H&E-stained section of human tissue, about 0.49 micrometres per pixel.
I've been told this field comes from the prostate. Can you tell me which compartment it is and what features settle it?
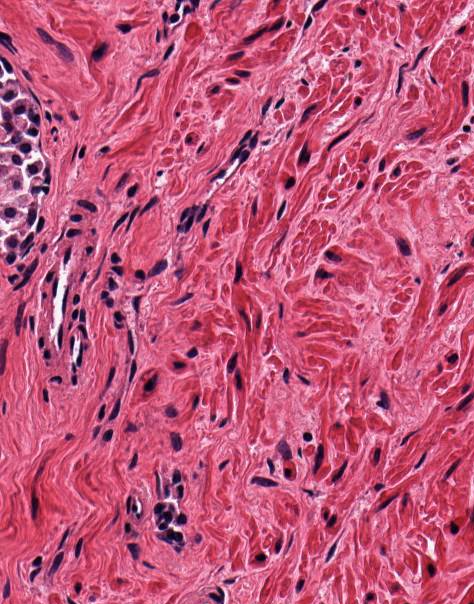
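Fibromuscular stroma, I think. The whole field is interlacing bundles of pink fibres running in varied directions, with mostly elongated, spindle-shaped, dark nuclei scattered among them.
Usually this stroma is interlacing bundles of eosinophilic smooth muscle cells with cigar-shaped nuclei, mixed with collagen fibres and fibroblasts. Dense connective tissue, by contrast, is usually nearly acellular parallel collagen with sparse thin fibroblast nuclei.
Upper right, bundles cut across show as small pink polygonal profiles.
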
